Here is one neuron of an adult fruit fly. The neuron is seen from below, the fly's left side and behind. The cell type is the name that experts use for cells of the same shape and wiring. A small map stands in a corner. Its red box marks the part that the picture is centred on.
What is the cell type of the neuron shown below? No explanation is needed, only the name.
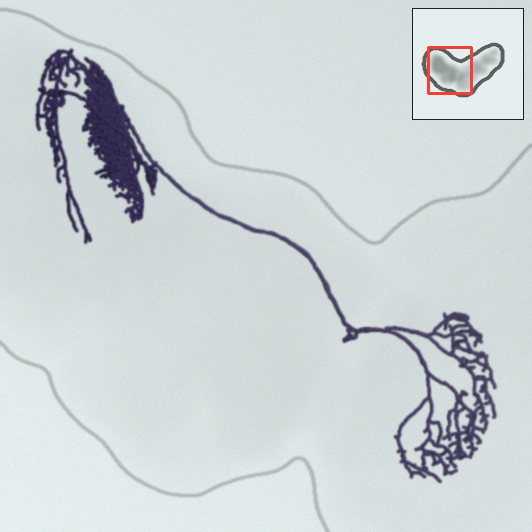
dCal1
